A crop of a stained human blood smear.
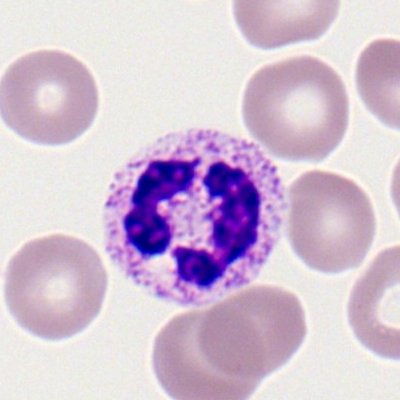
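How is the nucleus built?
Several separate lobes, it seems, set in a ring around a pale centre.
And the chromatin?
Dark purple and coarsely clumped.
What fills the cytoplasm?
Fine, dust-like pinkish-purple granules.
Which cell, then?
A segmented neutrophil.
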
